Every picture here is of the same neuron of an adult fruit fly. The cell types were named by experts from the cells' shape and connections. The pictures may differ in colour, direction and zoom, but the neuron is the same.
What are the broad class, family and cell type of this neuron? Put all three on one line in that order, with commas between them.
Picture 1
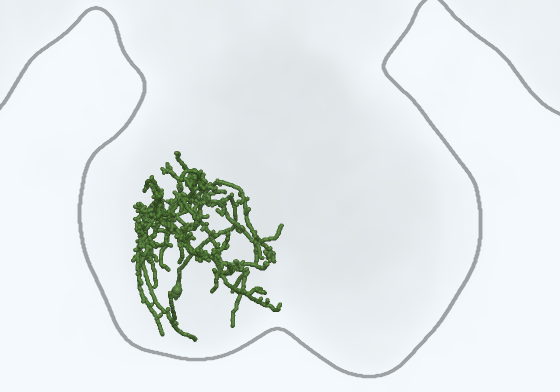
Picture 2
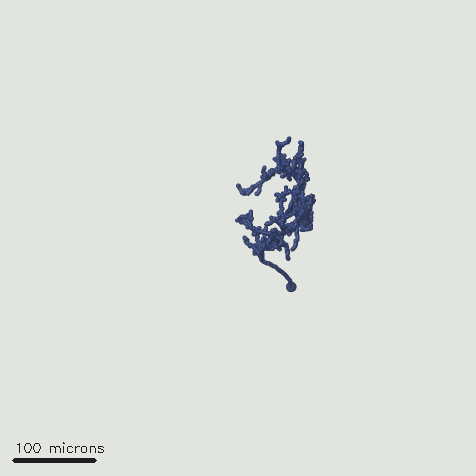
nerve-cord intrinsic neuron, hemilineage 03A, IN03A045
